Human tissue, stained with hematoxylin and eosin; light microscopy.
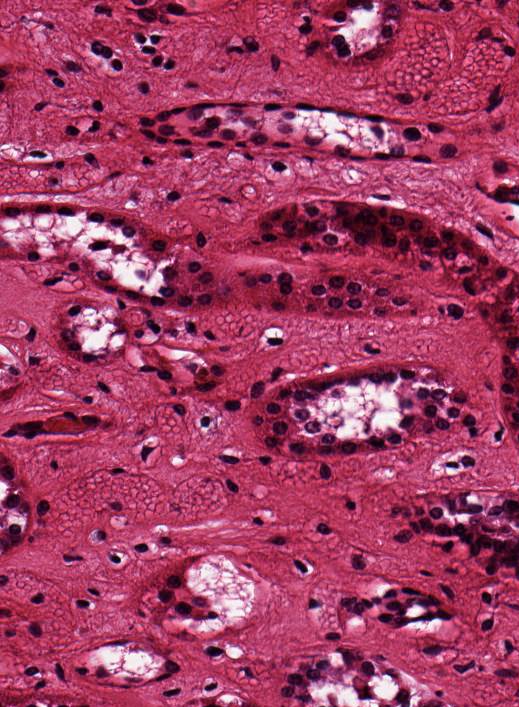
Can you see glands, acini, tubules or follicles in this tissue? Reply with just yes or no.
Yes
